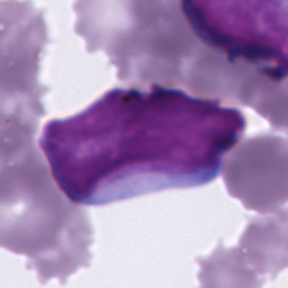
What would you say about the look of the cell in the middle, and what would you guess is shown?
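Look first at the edge of the cell: it is irregular and angular, not round. Now turn to the nucleus, which fills most of the cell and stains a deep purple. Search the cytoplasm and you will find no granules there. This is a myeloblast.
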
